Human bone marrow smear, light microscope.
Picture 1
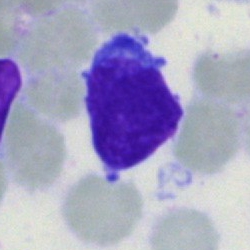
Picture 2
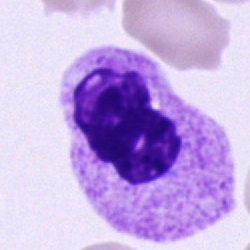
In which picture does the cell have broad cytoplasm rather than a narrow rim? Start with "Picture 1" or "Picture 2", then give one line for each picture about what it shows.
Picture 2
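In picture 1: The nucleus fills most of the cell.
In picture 2: The cytoplasm is abundant and pale lilac.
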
